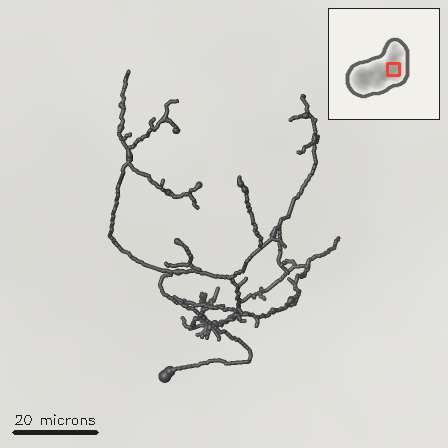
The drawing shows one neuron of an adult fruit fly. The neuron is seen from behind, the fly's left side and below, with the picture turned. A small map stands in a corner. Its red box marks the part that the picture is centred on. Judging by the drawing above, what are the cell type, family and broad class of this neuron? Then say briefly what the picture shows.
The cell type is IN13A072. Its family is hemilineage 13A. It is a nerve-cord intrinsic neuron. By the scale bar it is about 75 microns tall in this view. The picture shows dozens of branch ends.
